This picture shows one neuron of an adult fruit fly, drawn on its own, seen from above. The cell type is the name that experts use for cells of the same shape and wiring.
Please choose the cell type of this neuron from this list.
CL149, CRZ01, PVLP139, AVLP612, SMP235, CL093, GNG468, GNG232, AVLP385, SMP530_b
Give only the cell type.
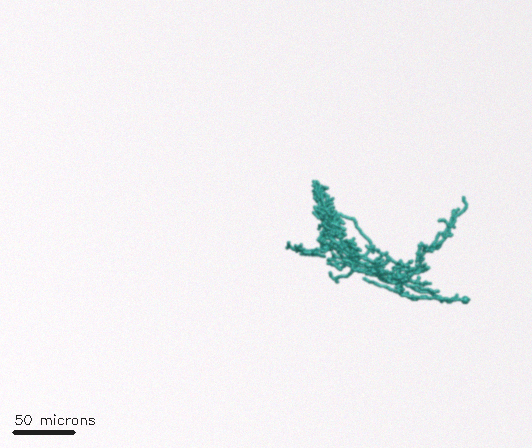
SMP235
